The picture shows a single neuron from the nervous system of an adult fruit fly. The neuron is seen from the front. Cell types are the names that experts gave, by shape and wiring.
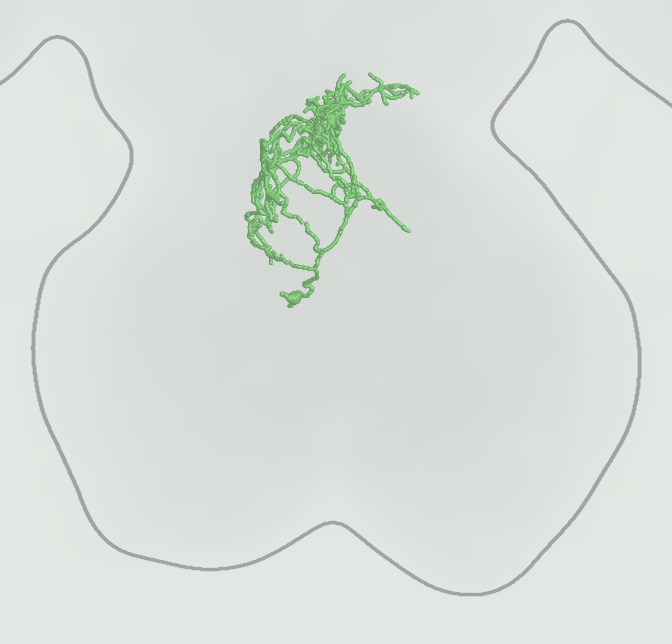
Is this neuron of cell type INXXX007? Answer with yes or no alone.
no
